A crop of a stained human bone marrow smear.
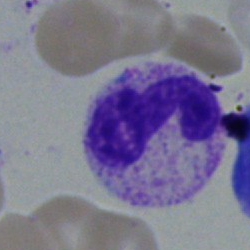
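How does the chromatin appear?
Dark purple and coarsely clumped.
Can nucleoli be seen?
No, none are visible in the nucleus.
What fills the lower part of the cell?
Abundant pale cytoplasm beneath the curve of the nucleus, with fine pinkish-violet granules scattered throughout.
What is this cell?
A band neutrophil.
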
